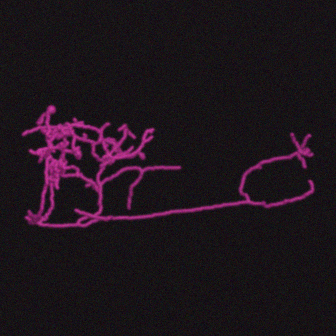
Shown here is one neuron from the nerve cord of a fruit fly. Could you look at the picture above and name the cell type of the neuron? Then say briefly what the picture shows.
Its cell type is IN17A116. It is a nerve-cord intrinsic neuron. As drawn here it is wider than it is tall.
